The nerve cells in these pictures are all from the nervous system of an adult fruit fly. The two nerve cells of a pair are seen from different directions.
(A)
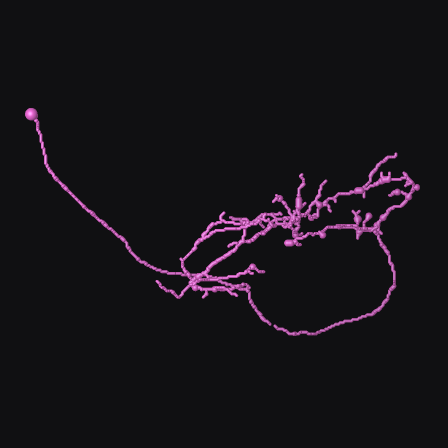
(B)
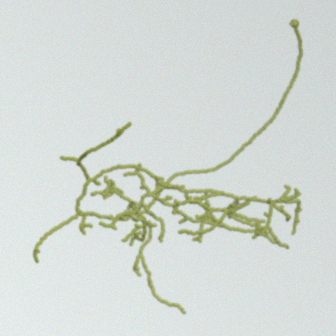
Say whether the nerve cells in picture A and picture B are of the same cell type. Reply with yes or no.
no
